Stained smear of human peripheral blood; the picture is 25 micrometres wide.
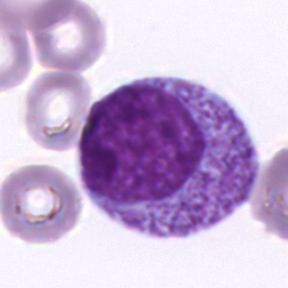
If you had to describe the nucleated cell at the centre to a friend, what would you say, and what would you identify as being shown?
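Dark purple chromatin with a mottled texture, and I can't make out any distinct nucleoli. Many fine purple granules are scattered throughout the cytoplasm, and there are no vacuoles in it. That one's a myelocyte.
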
